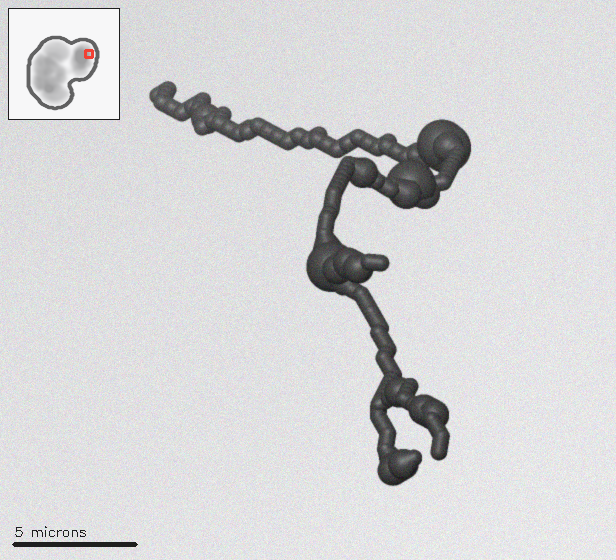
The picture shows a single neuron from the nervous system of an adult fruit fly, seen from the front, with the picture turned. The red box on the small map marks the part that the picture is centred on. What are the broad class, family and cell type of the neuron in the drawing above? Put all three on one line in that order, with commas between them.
sensory neuron entering the nerve cord, class mechanosensory tactile, SNta29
